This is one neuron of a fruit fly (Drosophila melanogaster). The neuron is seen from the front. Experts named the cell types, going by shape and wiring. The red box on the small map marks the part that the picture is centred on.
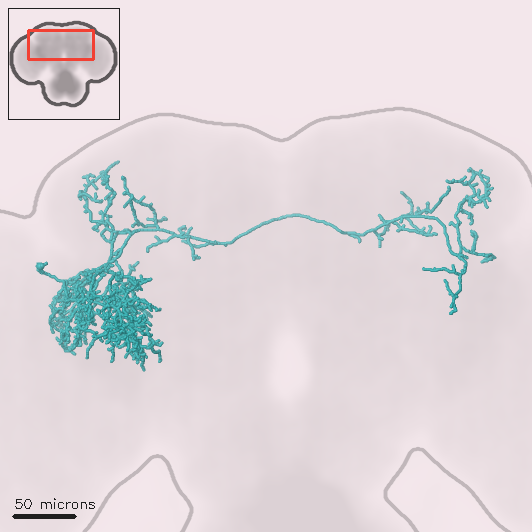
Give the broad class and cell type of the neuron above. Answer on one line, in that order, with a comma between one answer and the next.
central-brain intrinsic neuron, AVLP595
